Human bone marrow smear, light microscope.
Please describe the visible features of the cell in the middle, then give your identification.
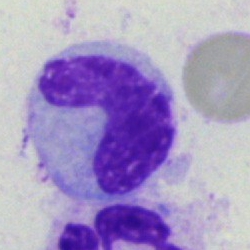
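Let me look at the nucleus first: it's one thick curved band, bent like a horseshoe, not split into separate lobes. Its open side faces toward the lower left. The chromatin is dark purple and clumped, with small paler patches. Pale greyish-blue cytoplasm fills the space inside that curve. This is a band neutrophil.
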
